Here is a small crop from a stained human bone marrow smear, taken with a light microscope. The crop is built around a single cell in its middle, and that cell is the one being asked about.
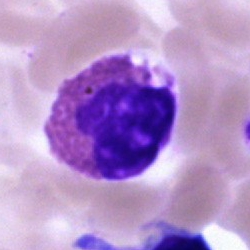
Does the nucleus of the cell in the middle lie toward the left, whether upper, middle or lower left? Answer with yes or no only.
No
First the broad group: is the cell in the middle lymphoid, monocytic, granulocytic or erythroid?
granulocytic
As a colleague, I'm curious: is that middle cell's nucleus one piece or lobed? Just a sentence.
The nucleus is one compact mass, round, oval or kidney-shaped in outline.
